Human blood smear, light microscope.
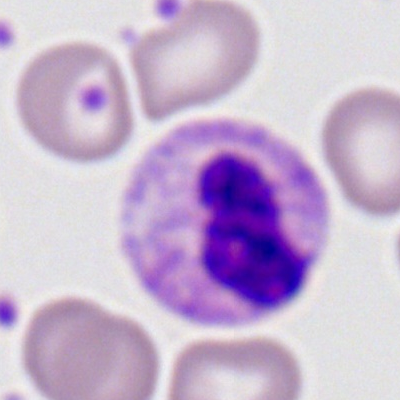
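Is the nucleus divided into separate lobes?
No; it is one continuous irregular mass.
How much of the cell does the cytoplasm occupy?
More than half; it is abundant and pale lilac.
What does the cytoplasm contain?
Fine, faint pinkish-lilac granules.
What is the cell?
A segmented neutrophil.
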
